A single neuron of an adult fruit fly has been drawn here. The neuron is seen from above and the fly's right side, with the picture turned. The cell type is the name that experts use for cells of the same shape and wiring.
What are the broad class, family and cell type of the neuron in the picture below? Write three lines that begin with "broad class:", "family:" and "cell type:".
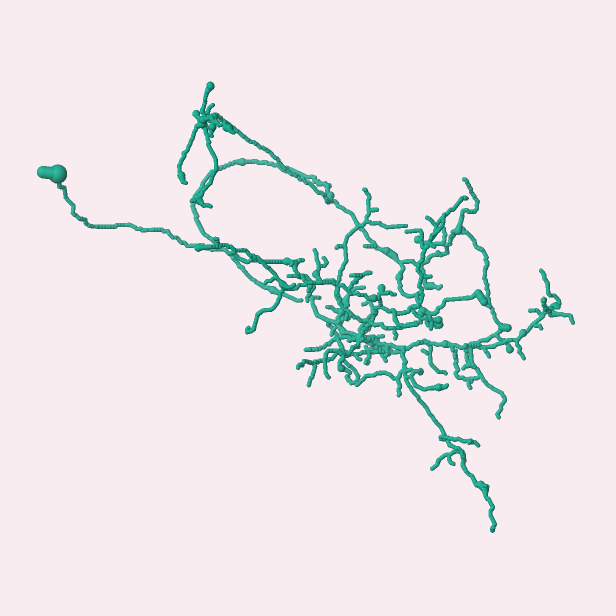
broad class: nerve-cord intrinsic neuron
family: hemilineage 01B
cell type: IN01B041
